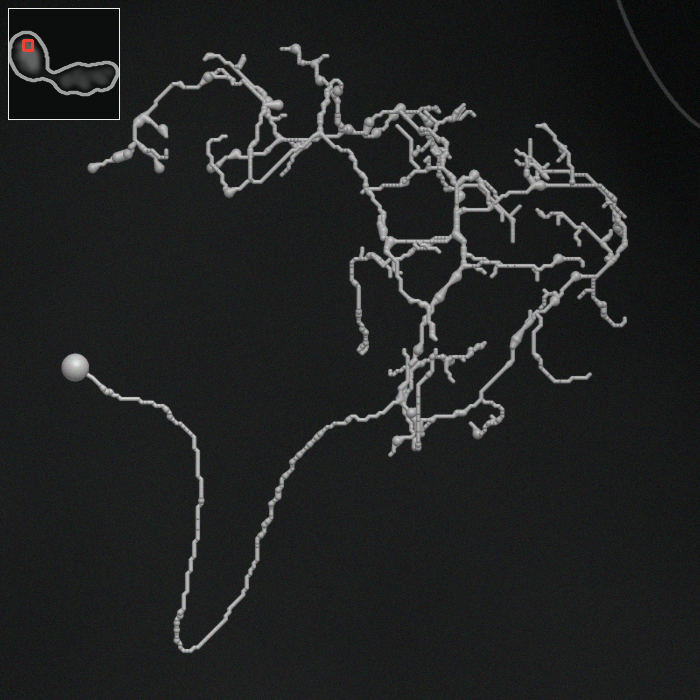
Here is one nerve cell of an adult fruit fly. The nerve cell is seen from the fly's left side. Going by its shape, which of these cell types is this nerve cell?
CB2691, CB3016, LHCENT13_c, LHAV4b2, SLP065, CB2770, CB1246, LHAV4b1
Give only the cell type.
CB1246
